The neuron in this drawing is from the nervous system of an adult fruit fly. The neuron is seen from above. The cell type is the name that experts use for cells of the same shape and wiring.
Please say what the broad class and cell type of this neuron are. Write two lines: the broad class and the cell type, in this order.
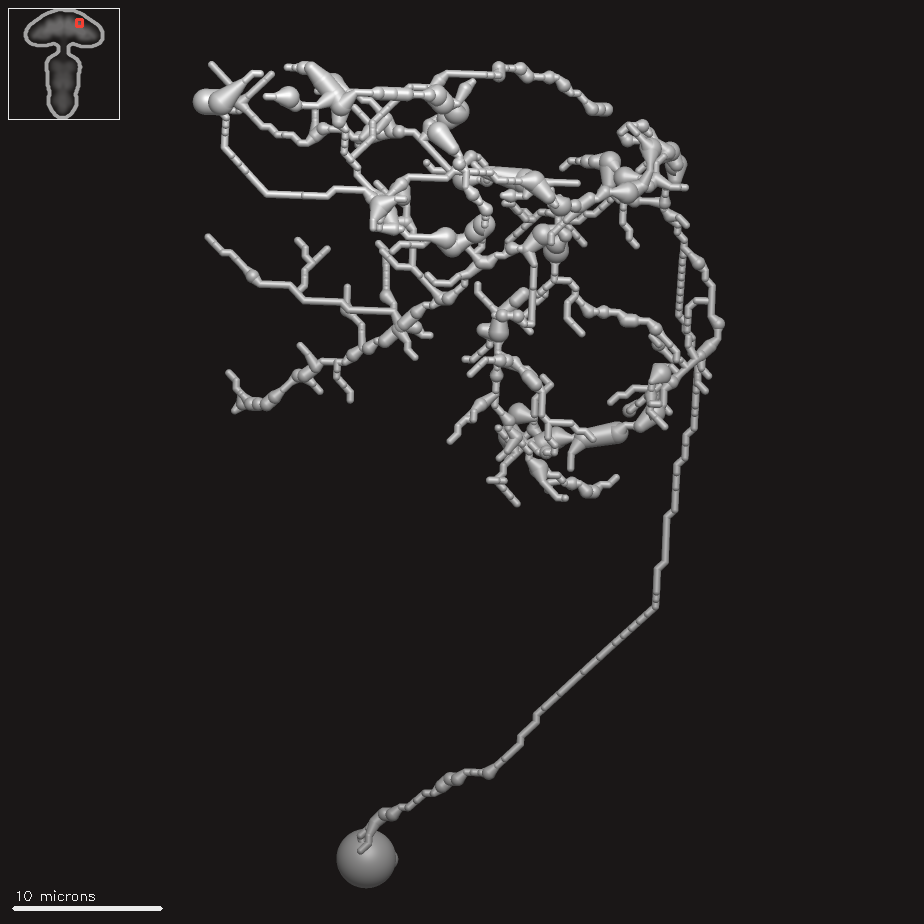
central-brain intrinsic neuron
CB1207_a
